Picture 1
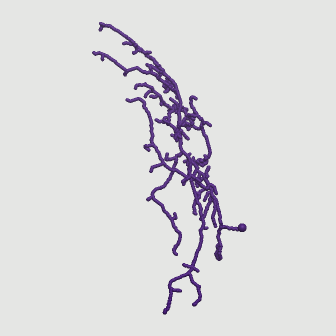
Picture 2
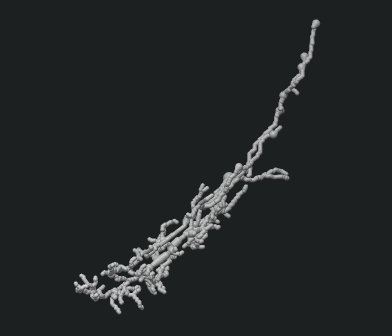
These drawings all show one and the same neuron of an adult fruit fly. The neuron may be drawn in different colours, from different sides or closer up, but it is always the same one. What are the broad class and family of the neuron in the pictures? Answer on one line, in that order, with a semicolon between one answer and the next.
optic-lobe intrinsic neuron; Cm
